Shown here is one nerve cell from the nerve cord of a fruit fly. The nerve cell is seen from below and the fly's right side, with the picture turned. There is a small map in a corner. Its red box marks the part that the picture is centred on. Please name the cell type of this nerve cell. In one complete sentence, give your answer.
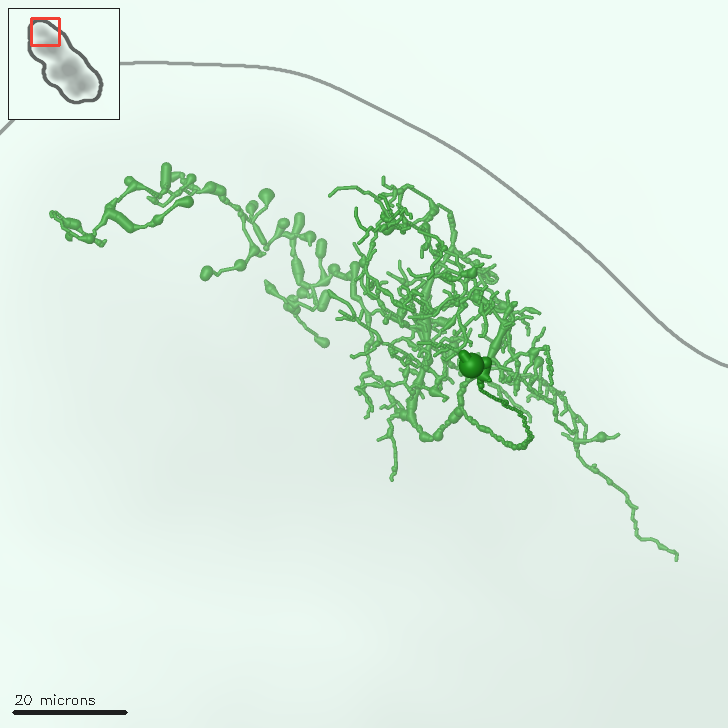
The nerve cell is a member of cell type INXXX315.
